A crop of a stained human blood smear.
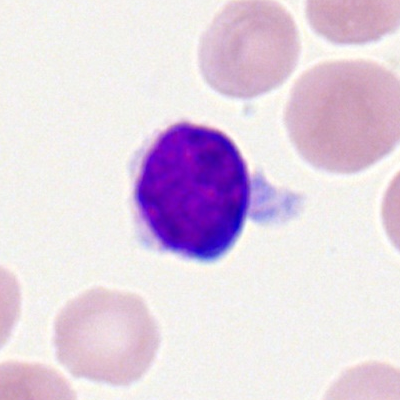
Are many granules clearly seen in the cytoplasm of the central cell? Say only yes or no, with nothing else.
No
